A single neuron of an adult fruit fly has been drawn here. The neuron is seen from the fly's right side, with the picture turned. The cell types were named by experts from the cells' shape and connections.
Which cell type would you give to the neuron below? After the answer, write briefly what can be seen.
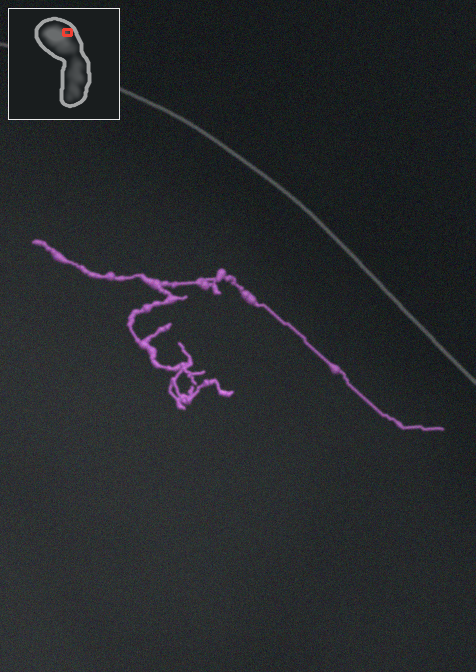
It is of cell type TPMN1. This is a sensory neuron entering the brain. No cell body is drawn. It has a dozen or fewer branch ends.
